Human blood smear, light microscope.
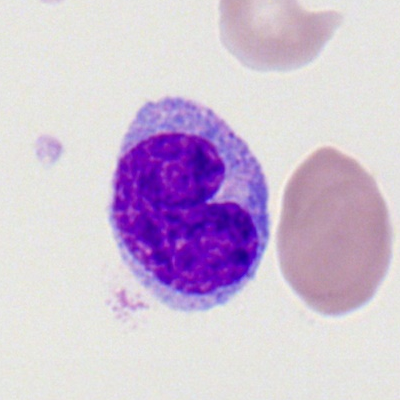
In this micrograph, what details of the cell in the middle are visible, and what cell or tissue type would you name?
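A deep notch is cut into the right side of the nucleus, giving it a kidney shape. The nucleus occupies most of the cell and lies toward its left side. Many fine, faint pinkish-purple granules are present in the cytoplasm. The cell edge is smooth and has no projections. The cell is a monocyte.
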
